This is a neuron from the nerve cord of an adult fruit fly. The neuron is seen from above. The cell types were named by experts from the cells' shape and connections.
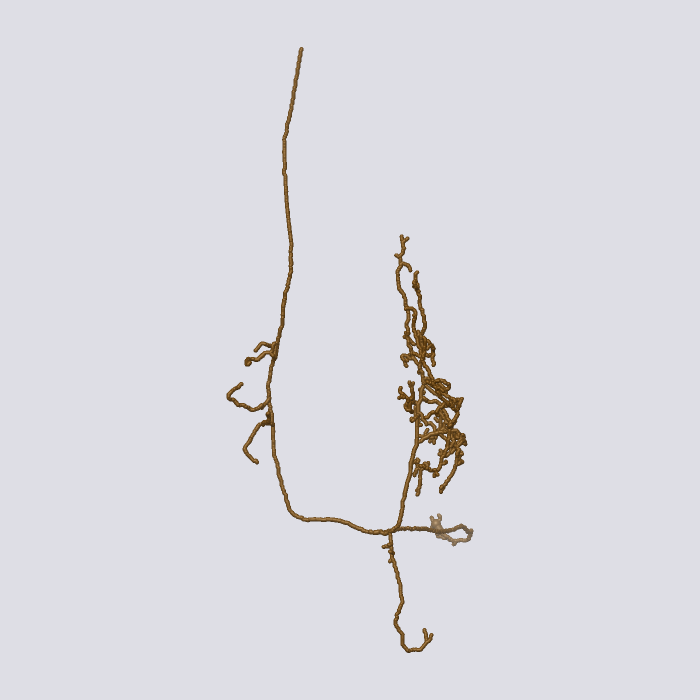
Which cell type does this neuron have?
AN07B041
